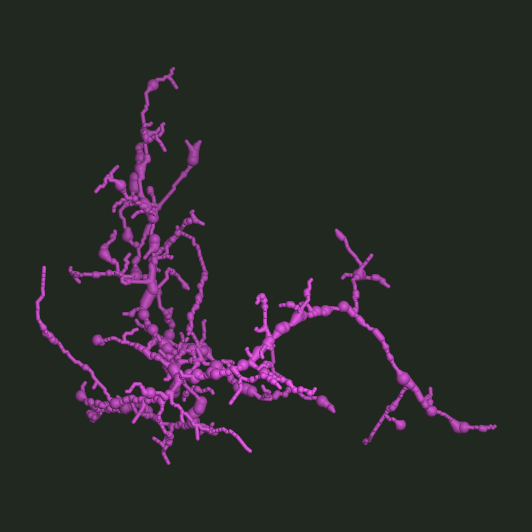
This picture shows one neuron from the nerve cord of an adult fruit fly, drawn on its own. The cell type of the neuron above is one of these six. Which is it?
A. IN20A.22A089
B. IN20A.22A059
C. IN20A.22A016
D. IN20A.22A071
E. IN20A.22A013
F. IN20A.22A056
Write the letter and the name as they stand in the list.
D. IN20A.22A071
